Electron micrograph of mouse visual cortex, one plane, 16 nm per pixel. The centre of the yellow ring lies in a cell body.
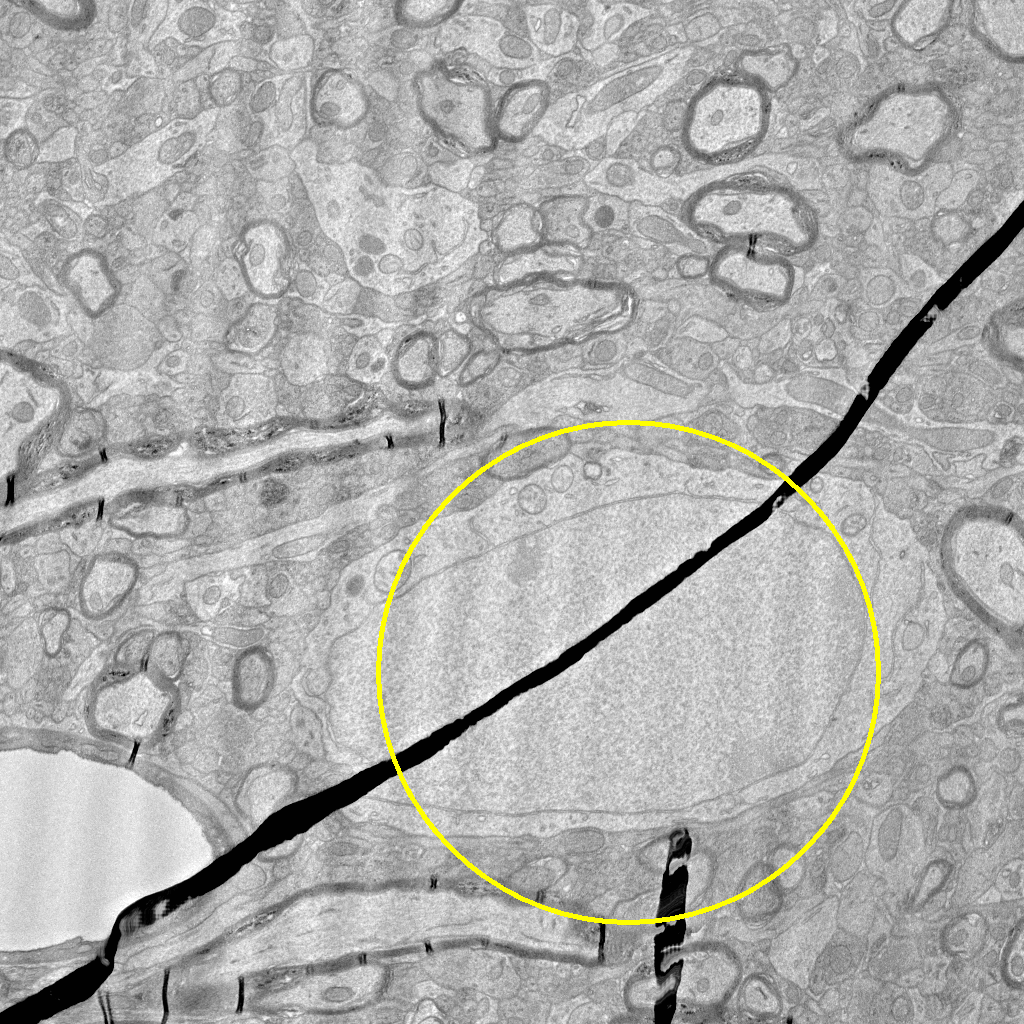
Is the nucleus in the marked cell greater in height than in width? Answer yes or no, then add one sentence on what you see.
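No. The nucleus is an elongated oval whose long axis runs roughly left to right.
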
